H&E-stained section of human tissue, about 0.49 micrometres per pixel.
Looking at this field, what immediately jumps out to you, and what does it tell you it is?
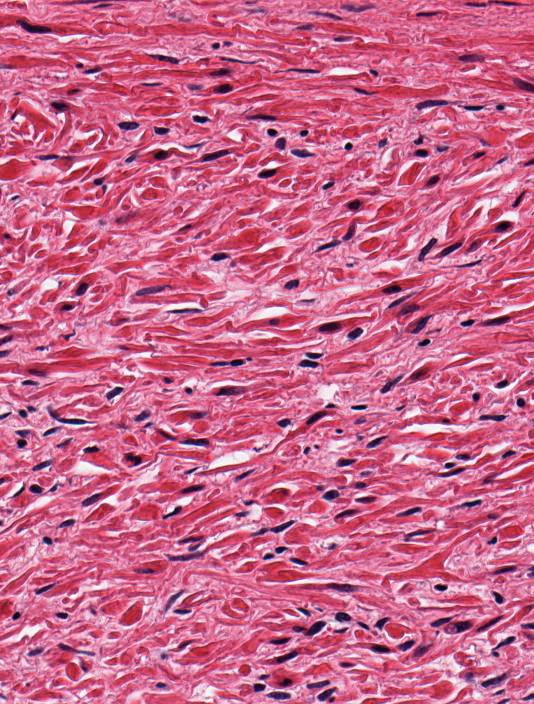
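The tissue here is fibromuscular stroma. Densely packed spindle cells in bundles fill the whole field, with little intervening stroma. The bundles interlace, so some cells are cut lengthwise and others crosswise as rounded pink profiles.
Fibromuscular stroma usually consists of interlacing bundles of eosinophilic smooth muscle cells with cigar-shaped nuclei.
The nuclei are elongated, dark blue and blunt-ended, lying along the long axis of cells that have abundant deep pink cytoplasm.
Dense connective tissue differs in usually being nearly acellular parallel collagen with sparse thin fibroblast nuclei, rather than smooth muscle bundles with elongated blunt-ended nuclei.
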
